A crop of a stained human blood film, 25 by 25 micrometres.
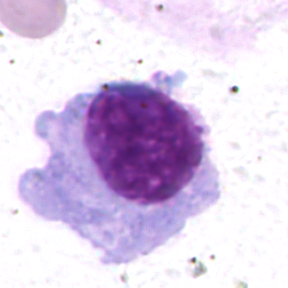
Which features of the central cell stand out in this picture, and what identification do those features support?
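Along its edge, the cell outline is irregular, with blunt, rounded bulges. Its nucleus is round to oval, without any indentation, and lies off-centre toward the upper right of the cell. Cytoplasm is abundant and reaches its greatest width on the lower left side. This is a plasma cell.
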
